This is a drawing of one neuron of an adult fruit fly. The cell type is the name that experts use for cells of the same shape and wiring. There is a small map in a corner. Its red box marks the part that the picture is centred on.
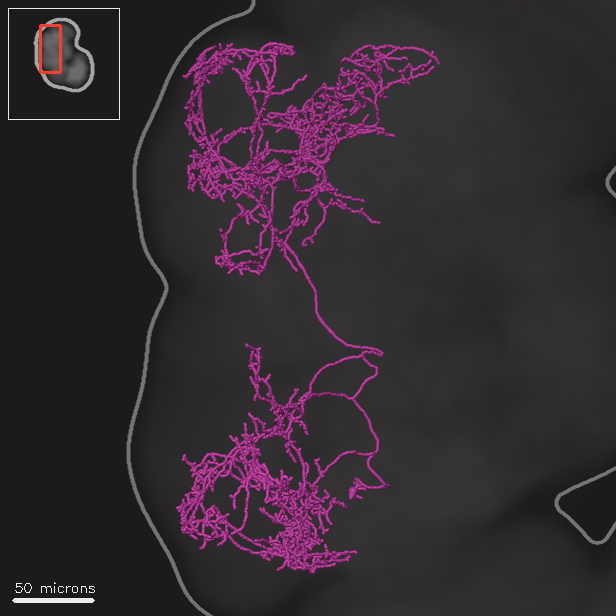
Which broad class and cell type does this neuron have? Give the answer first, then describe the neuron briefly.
Its broad class is central-brain intrinsic neuron. Its cell type is 5-HTPMPV01. By the scale bar it is about 350 microns tall in this view. As drawn here it is taller than it is wide.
